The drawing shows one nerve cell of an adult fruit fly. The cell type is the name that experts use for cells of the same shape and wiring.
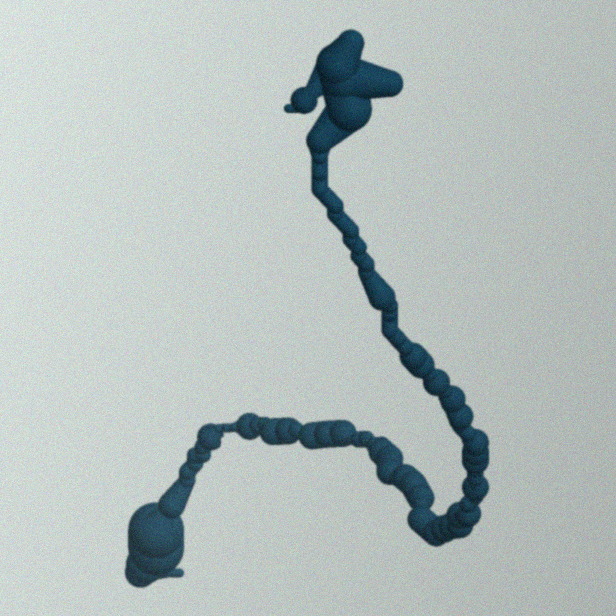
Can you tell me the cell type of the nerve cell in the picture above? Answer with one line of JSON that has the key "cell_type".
{"cell_type": "L2"}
